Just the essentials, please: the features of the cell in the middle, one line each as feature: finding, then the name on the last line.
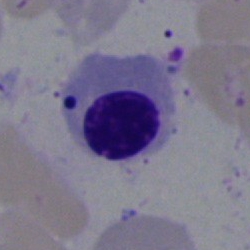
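Outline: irregular, blunt angular corners, not smoothly round
Position: nucleus low in the cell, most cytoplasm above it
Chromatin: dense, dark purple, broken by small paler patches
Dot: one small, dark, round, near left edge of cytoplasm
Cell: erythroblast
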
